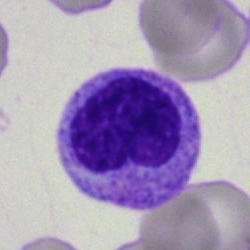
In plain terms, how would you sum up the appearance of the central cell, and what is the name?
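In the central cell, the nucleus is notched along its lower edge, so it takes a kidney shape. Its chromatin is dark purple and clumped, not fine. The cytoplasm is lilac-purple rather than deep blue, and filled with fine purple granules. I'd call it a metamyelocyte.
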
